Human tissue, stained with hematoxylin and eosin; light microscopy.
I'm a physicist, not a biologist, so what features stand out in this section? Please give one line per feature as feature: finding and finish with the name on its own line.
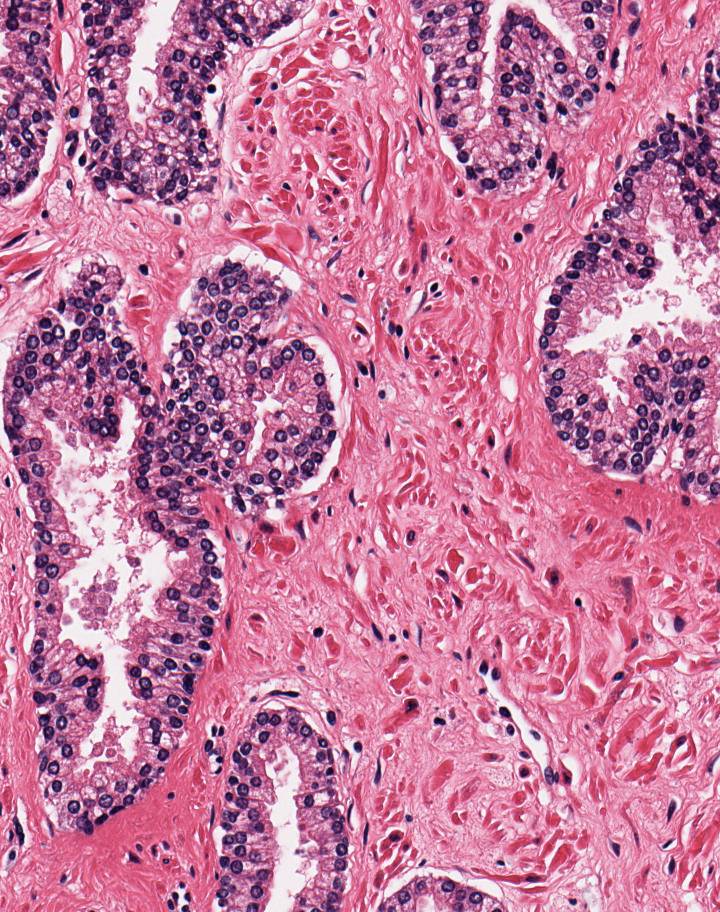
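Layout: glands at left, right, top and bottom; broad stromal band through centre and lower right
Glands: folded, papillary epithelial infoldings projecting into lumens
Epithelium: tall columnar cells, pale finely vacuolated cytoplasm
Nuclei: small, round, dark, uniform, mostly basal
Name: prostate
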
